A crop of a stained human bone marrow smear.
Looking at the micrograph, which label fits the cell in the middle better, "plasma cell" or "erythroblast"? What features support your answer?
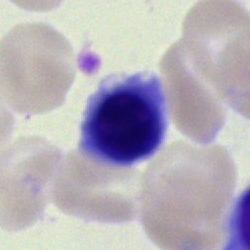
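This is an erythroblast.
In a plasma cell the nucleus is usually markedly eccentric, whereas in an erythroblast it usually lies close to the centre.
Here the nucleus fills most of the cell, and a scant rim of cytoplasm runs around it rather than the nucleus being set against one edge. That rim is blue and widest along the top of the cell. Small ragged projections stand out from the top edge.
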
